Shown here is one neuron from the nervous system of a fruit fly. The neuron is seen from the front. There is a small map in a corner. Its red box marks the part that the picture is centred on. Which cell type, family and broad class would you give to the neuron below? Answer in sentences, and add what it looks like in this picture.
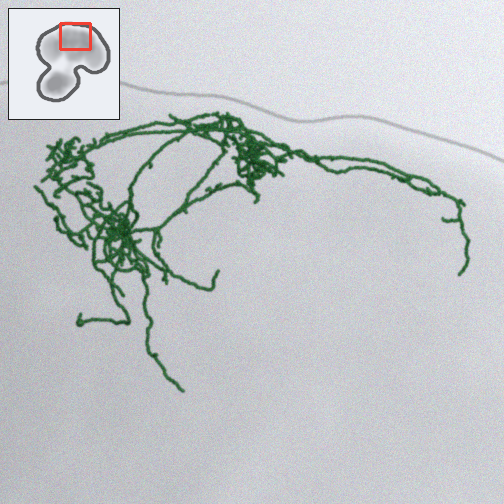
The cell type is pC1_15b. The family is hemilineage DM4_dorsal. This is a central-brain intrinsic neuron. The picture shows dozens of branch ends. As drawn here it is wider than it is tall.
